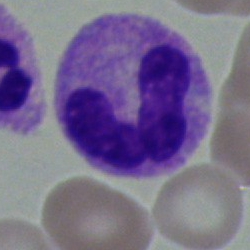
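Band neutrophil, central cell, stained human bone marrow smear, light microscopy. Cell outline round and smooth. Nucleus a single curved band bent into a U shape, its open side facing upward. Cytoplasm abundant and pale lilac.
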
